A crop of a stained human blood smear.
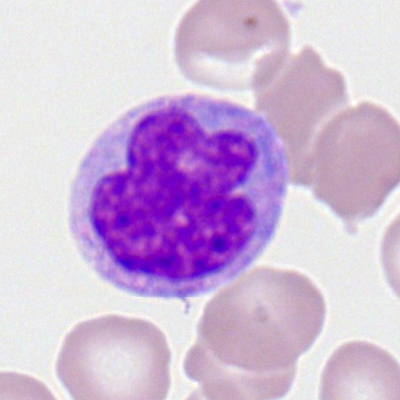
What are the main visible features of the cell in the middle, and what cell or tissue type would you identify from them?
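In outline the cell is roughly round and smooth, with a tiny tag projecting from its lower edge. Several notches run along the upper edge of the nucleus, lending it a folded, lobed appearance. No distinct coarse granules are present in the cytoplasm. This cell is a monocyte.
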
